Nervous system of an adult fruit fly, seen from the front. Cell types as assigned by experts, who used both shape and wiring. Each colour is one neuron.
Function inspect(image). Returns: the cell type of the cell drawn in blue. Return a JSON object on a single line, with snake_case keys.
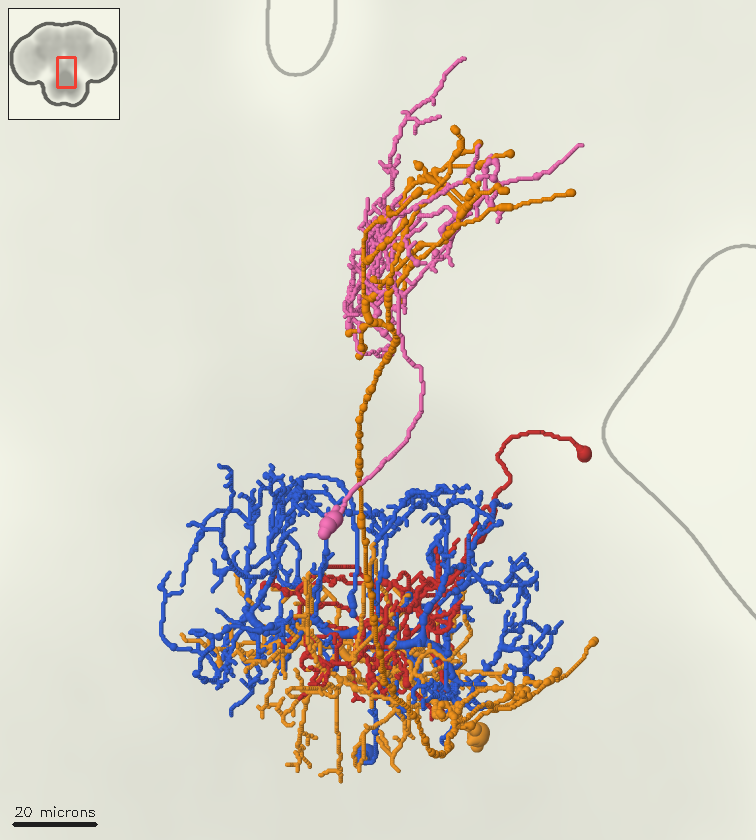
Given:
{"cell_type": "IN06B049"}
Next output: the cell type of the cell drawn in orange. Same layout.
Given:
{"cell_type": "AN03B050"}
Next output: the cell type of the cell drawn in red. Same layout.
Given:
{"cell_type": "INXXX437"}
